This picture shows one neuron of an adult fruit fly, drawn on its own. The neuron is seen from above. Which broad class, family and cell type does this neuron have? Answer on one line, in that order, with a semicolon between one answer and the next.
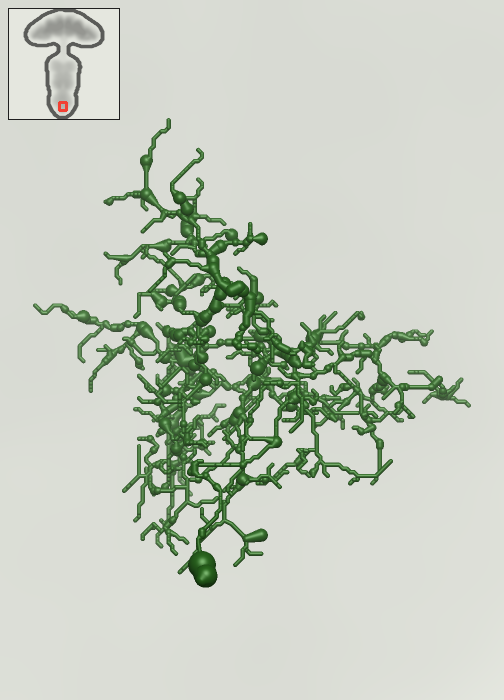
nerve-cord intrinsic neuron; hemilineage 19A; IN19A099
